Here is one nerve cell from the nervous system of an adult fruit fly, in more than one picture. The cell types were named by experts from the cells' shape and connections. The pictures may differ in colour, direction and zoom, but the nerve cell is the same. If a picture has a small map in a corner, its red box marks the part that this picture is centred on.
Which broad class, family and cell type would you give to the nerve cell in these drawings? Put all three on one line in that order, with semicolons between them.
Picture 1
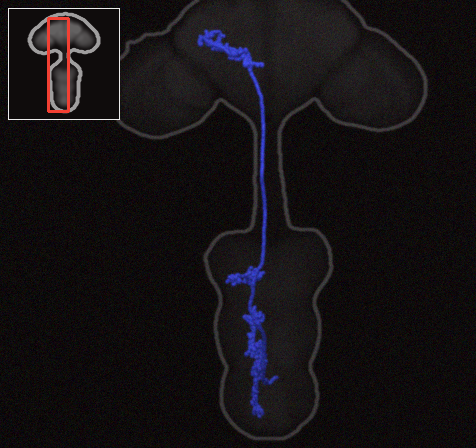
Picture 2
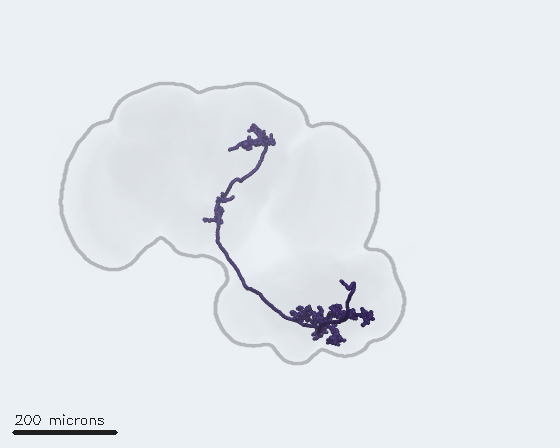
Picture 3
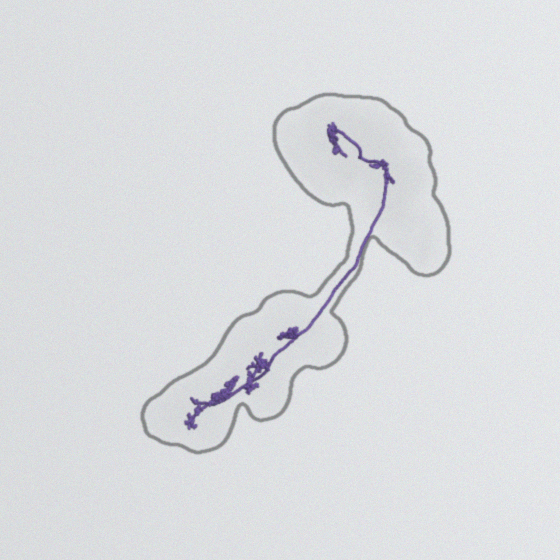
ascending neuron; hemilineage 09B; AN09B034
